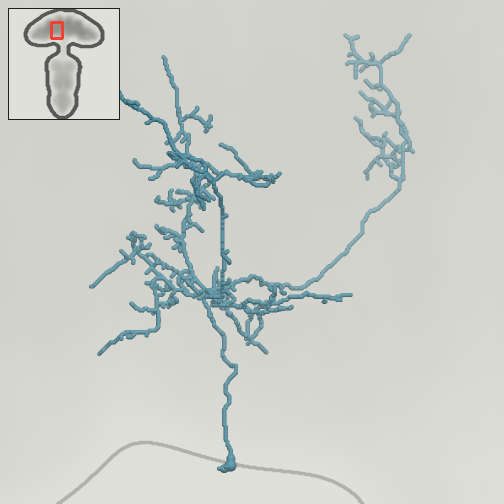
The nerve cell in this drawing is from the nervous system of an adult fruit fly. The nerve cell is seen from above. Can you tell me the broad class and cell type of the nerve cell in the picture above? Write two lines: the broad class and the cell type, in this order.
central-brain intrinsic neuron
PLP254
